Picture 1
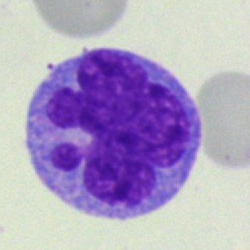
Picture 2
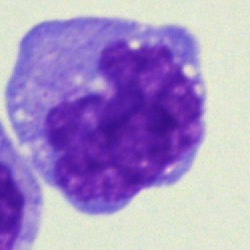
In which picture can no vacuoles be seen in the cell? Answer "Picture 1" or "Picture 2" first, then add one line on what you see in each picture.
Picture 1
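Picture 1: No vacuoles are seen in the cytoplasm.
Picture 2: Several small clear vacuoles are scattered in the cytoplasm, some along the edge of the nucleus.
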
